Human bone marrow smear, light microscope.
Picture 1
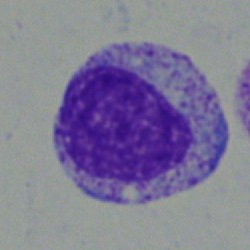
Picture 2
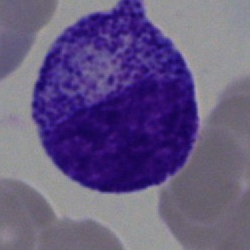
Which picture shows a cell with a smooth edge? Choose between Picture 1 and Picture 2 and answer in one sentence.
It is in Picture 1 that the cell has a smooth outline.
